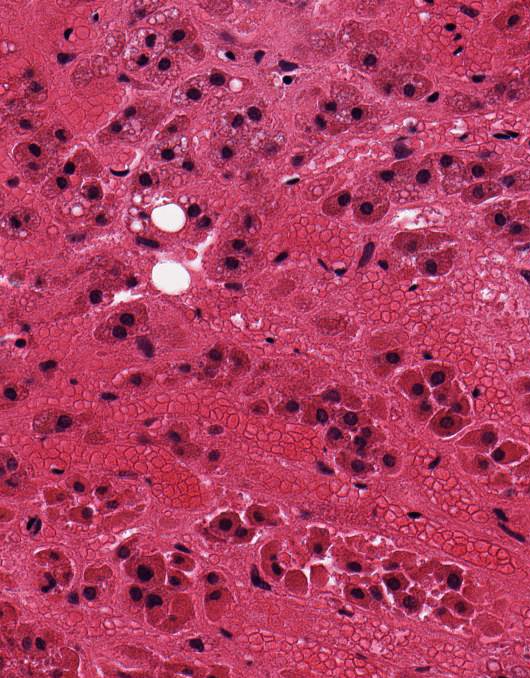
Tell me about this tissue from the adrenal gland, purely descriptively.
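Cells with round nuclei form irregular nests and cords throughout the field, separated by broad pink areas without nuclei. These areas are filled with small, closely packed polygonal pink compartments with fine outlines, giving a honeycomb look. Some cells at upper left hold small clear round vacuoles.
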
